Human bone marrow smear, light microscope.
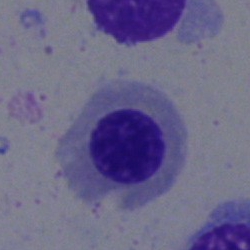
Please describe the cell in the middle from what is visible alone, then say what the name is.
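Start with the edge of the cell: its outline is irregular and somewhat angular, not smoothly round. Within it, the chromatin is dense and dark purple, broken by a few small paler patches. Around the nucleus the cytoplasm makes a broad rim on every side, and its colour is a pale greyish-blue. This cell is an erythroblast.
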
